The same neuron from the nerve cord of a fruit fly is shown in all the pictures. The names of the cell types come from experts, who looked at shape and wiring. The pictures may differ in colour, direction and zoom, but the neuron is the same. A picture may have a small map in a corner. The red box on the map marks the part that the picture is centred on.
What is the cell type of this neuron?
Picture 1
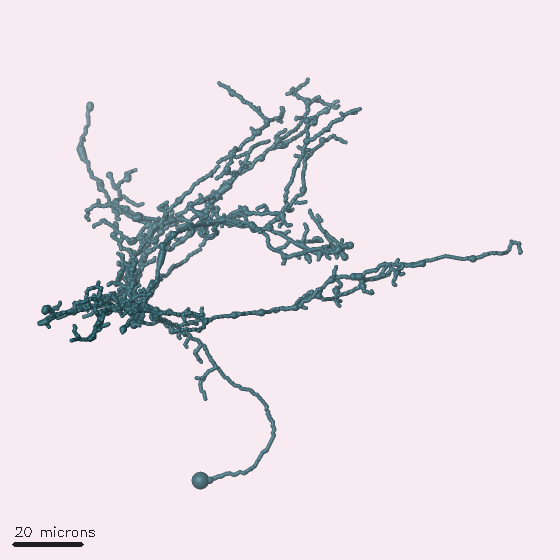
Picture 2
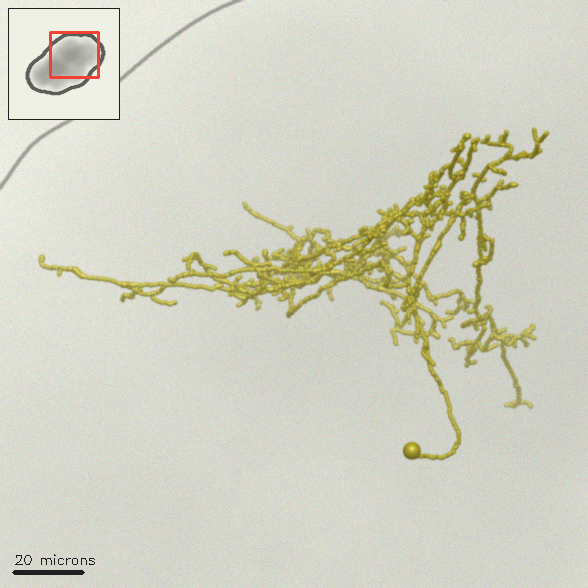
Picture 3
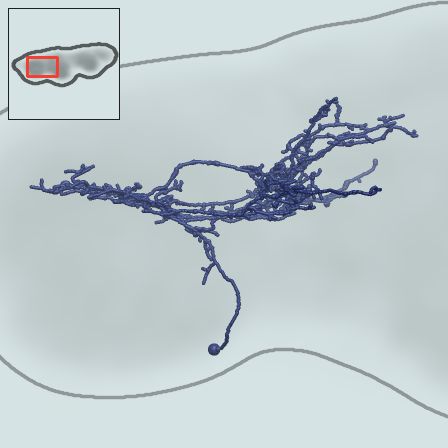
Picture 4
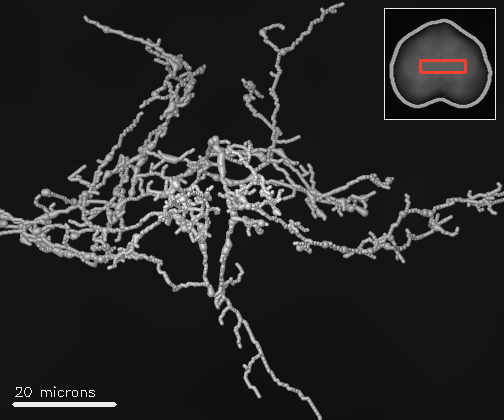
IN05B057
